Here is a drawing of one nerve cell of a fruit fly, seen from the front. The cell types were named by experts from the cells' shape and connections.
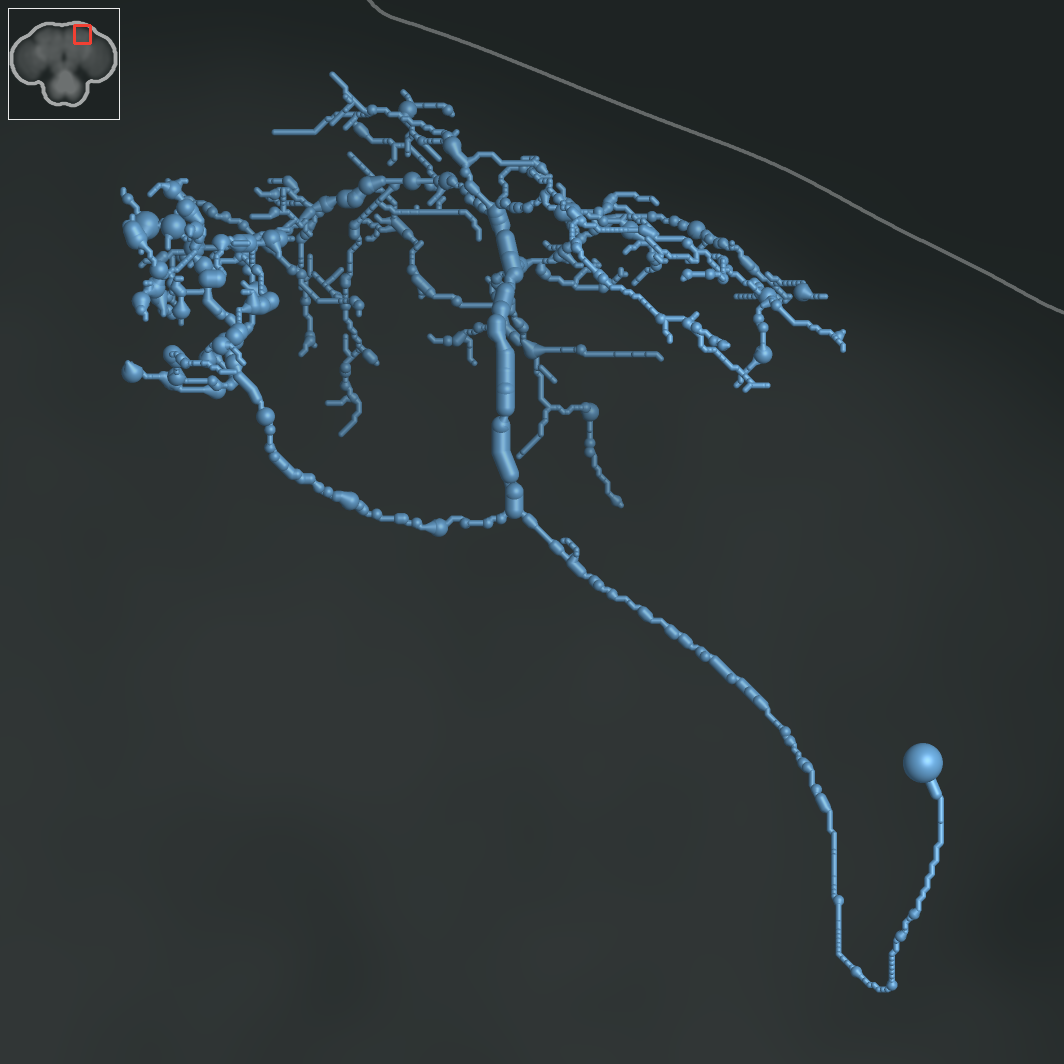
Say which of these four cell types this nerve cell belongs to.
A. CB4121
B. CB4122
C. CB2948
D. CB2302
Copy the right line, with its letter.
D. CB2302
